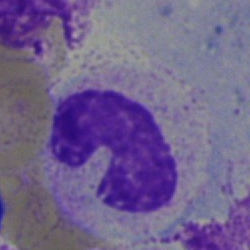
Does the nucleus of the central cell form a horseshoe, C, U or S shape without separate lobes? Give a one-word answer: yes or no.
Yes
